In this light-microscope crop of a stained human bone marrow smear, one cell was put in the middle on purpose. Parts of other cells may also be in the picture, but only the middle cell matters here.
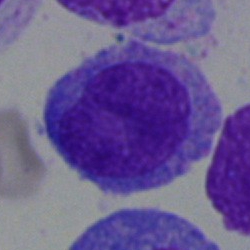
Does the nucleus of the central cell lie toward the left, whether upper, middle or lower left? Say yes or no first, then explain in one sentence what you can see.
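Yes. The rim of cytoplasm is widest on the right side of the cell.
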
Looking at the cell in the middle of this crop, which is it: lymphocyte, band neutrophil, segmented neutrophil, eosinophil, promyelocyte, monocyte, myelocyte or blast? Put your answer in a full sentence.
Located at the centre of the crop is a blast.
